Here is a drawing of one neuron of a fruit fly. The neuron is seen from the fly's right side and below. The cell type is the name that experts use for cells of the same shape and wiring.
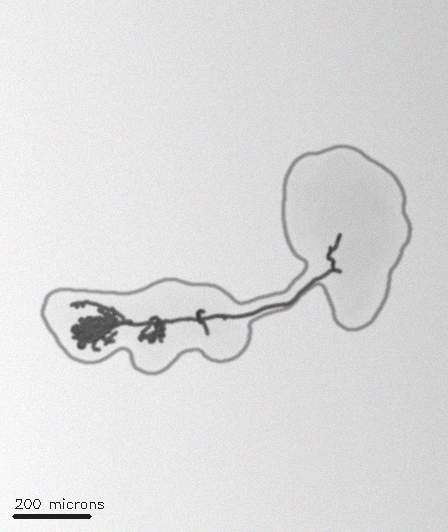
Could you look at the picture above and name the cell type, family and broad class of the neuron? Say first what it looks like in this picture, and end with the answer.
By the scale bar it is about 700 microns wide in this view. In this view it is wider than it is tall. The cell type is AN07B005. Its family is hemilineage 07B. This is an ascending neuron.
